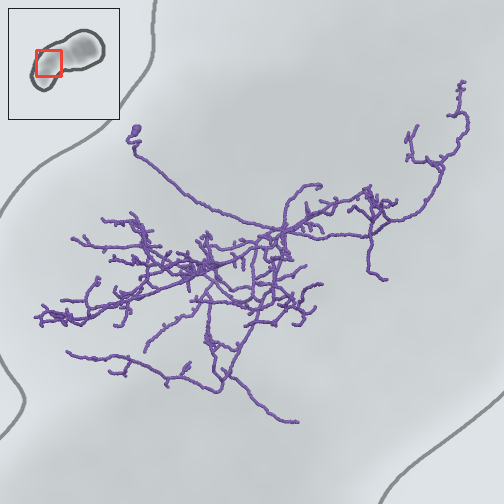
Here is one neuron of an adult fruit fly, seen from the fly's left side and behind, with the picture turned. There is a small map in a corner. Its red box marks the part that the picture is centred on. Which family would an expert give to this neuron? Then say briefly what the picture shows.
The family is hemilineage 07B. It is a nerve-cord intrinsic neuron. The cell body is at the upper left of the picture. The picture shows dozens of branch ends.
